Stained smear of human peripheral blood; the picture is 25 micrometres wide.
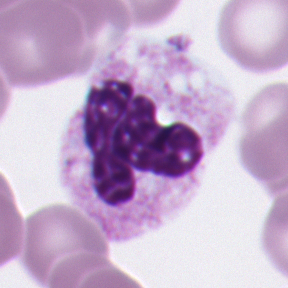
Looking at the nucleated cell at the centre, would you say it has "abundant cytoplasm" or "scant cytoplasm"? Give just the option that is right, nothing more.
Abundant cytoplasm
